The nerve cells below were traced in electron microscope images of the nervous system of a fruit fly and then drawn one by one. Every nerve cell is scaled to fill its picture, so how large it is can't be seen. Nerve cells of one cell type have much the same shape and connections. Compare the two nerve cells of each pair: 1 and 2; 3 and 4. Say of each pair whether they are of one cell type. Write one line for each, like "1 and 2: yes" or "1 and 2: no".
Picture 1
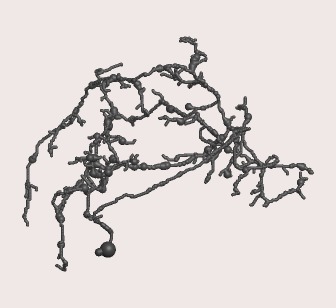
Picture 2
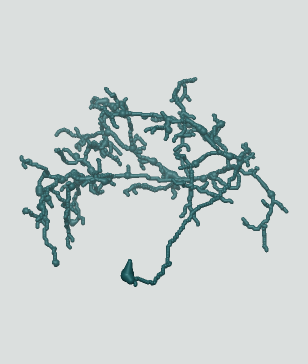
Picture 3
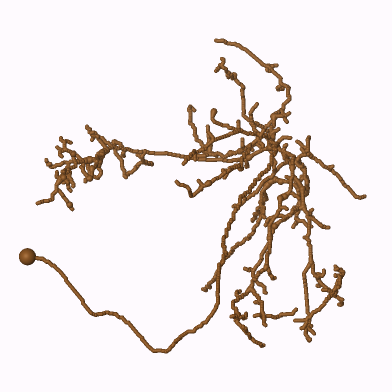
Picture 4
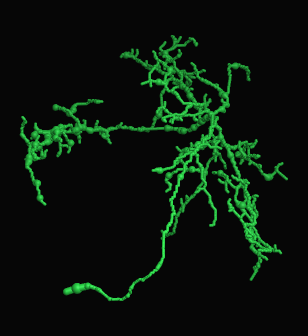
1 and 2: yes
3 and 4: yes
